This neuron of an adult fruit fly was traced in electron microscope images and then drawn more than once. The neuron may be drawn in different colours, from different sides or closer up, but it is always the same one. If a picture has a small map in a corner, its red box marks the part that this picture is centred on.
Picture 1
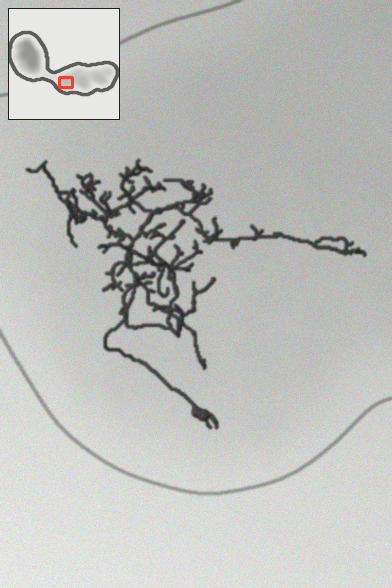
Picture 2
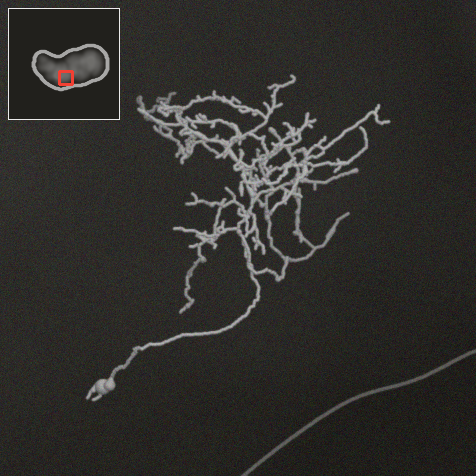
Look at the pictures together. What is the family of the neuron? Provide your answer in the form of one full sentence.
This neuron has hemilineage 14A as its family.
